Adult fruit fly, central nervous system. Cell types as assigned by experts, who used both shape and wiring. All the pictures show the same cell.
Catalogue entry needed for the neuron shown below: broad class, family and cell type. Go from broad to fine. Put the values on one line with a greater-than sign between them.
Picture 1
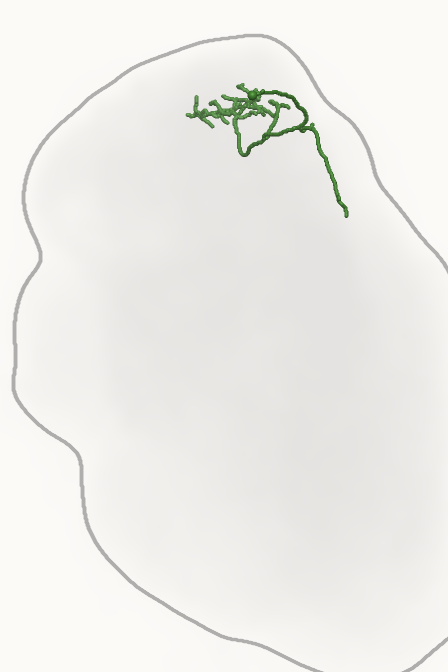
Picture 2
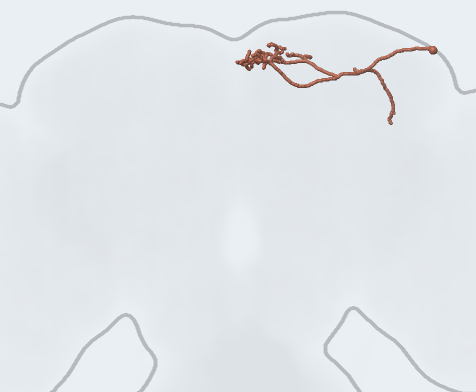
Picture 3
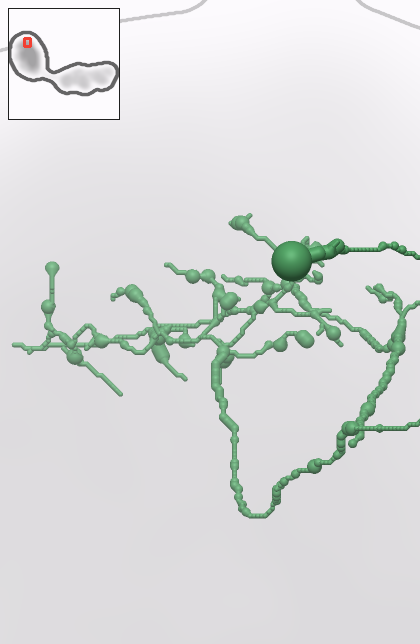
central-brain intrinsic neuron > hemilineage SLPpl1 > SMP223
